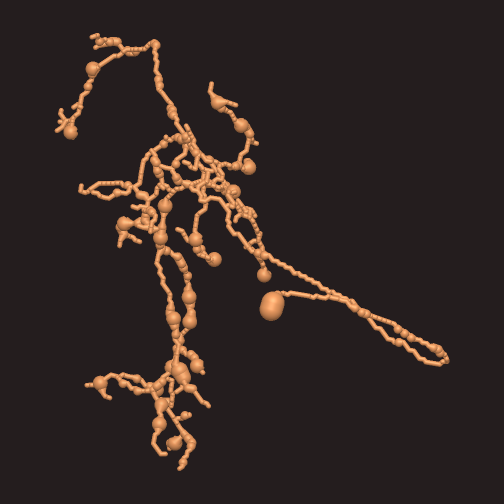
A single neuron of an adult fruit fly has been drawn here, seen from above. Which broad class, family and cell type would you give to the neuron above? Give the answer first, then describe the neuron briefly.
This is a central-brain intrinsic neuron. The family is hemilineage LHd2. Its cell type is LHPD3a4_c. The cell body is in the middle of the picture. Dozens of branch ends can be seen.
